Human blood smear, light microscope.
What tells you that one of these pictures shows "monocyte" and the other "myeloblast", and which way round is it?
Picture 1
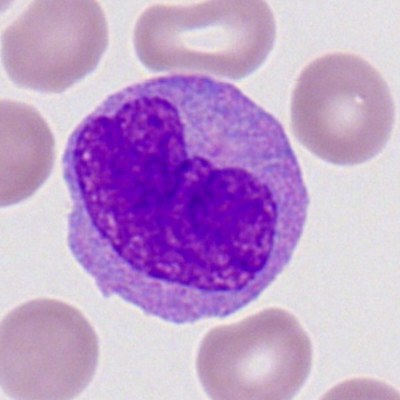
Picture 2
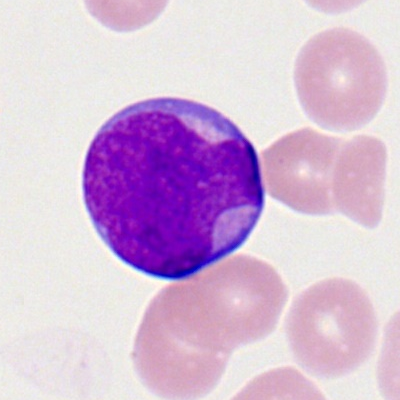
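The monocyte is in picture 1, the myeloblast in picture 2. Begin with the cytoplasm: the monocyte's is abundant and pale greyish-lilac, holding fine, faint pinkish granules, whereas in the myeloblast the nucleus fills most of the cell and the cytoplasm forms only a thin rim, deep blue at the cell's edge.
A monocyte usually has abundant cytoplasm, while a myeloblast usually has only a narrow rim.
Then the nucleus: the monocyte's is folded, with a notch entering from its upper edge, and shows no nucleoli.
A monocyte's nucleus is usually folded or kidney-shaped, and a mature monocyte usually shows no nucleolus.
The myeloblast's nucleus has a shallow notch on its upper right edge. The outlines differ too: roughly round with a slightly uneven edge in the monocyte, round and smooth in the myeloblast, which also has a pale, lightly stained patch at its lower right edge.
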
